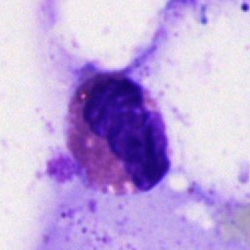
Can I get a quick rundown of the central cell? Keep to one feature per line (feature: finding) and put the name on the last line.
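Nucleus: off-centre, toward the upper right
Chromatin: dark purple, densely stained
Cytoplasm: broad crescent along the left and lower side
Clear spots: a few, small, near the lower cytoplasmic edge
Name: eosinophil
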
